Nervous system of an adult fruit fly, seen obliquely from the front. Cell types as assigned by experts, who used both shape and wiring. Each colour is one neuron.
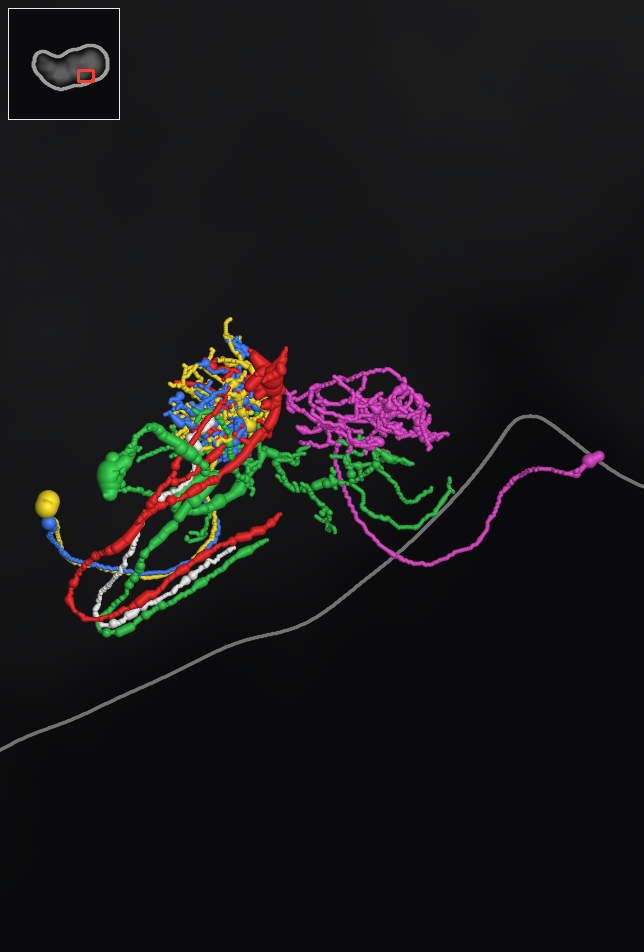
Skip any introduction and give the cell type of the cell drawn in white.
ENS3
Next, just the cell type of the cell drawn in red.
CEM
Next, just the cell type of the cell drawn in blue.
PRW023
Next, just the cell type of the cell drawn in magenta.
GNG371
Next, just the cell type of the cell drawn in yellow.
GNG402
